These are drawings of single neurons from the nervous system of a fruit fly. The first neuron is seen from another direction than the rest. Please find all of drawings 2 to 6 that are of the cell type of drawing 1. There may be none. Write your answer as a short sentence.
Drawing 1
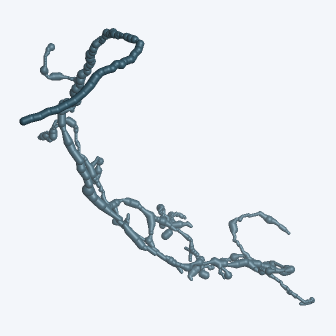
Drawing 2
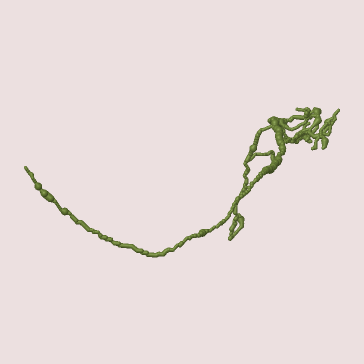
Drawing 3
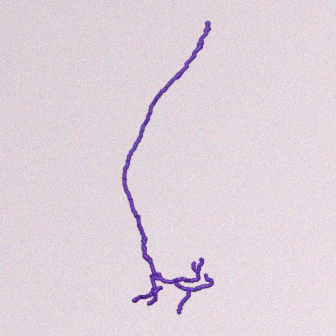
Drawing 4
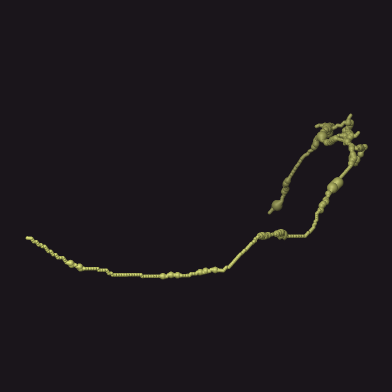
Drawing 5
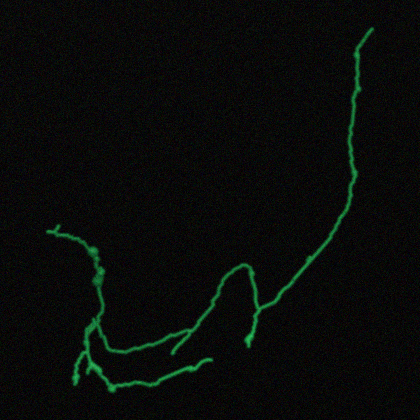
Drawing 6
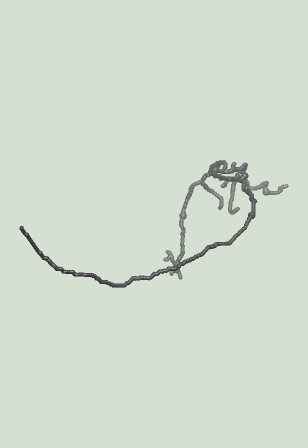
Drawing 2, drawing 4 and drawing 6 are of the same cell type.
